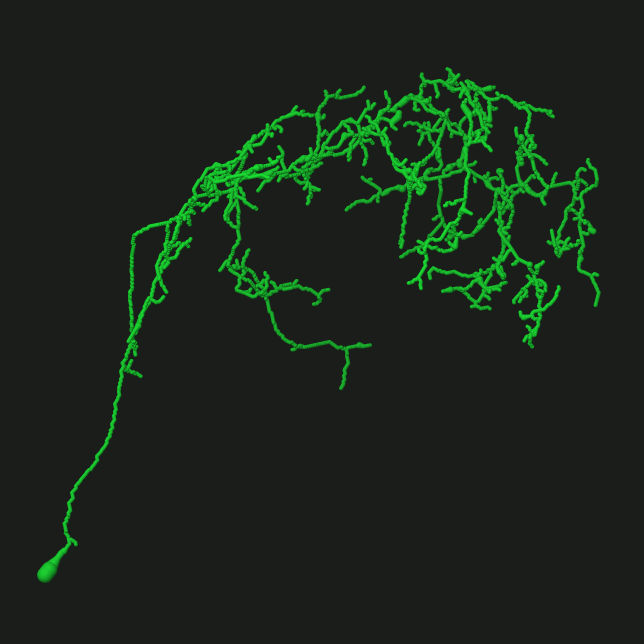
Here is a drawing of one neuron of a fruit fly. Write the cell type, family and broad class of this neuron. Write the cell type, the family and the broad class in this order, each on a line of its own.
IN19A073
hemilineage 19A
nerve-cord intrinsic neuron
